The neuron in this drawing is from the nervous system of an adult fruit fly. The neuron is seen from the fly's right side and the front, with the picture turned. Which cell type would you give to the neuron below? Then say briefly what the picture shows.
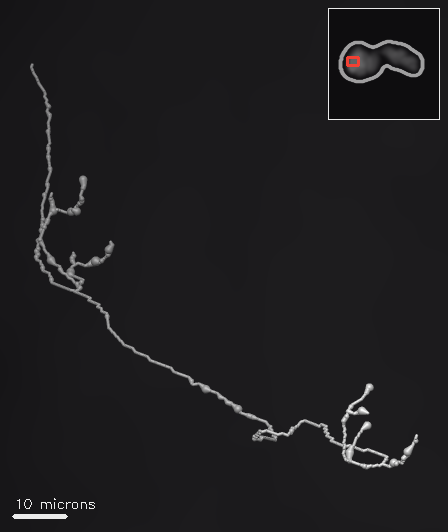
Its cell type is ORN_DL1. This is a sensory neuron entering the brain. The drawing shows no cell body. From top to bottom in the picture it spans about 80 microns. There are a dozen or fewer branch ends.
